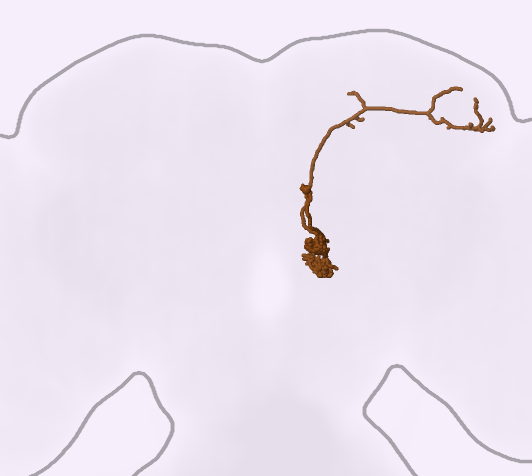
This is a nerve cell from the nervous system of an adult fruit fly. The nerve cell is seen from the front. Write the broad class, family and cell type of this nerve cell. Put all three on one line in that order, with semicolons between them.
central-brain intrinsic neuron; hemilineage ALad1; VC3_adPN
